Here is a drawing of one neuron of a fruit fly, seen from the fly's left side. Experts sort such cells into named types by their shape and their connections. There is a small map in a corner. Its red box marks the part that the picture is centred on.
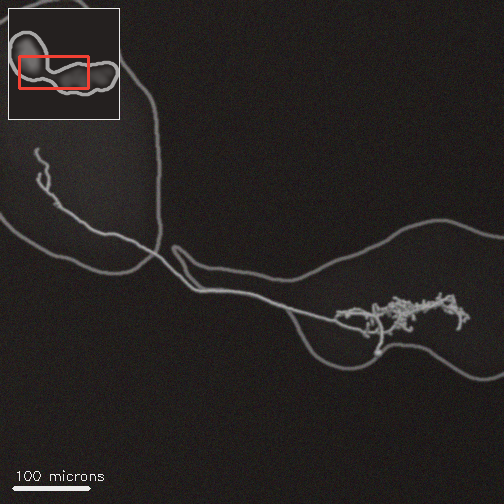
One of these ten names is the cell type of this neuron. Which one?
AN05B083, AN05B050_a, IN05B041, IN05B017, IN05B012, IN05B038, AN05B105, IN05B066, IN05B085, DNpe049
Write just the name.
AN05B083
